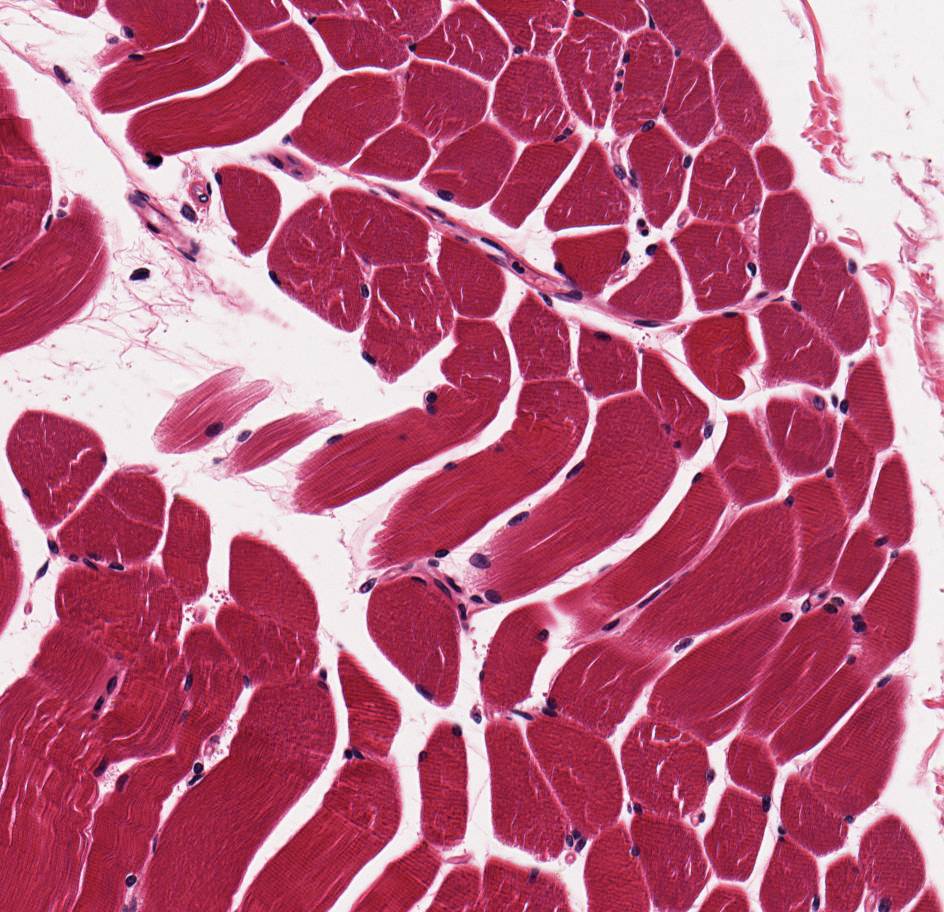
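Skeletal muscle, H&E section. Upper fibres are cut mostly transversely, and these cross-cut fibres show polygonal outlines; many in the lower centre are cut obliquely or lengthwise. Dark, flattened nuclei lie at fibre edges rather than centrally. A thin connective tissue strand with elongated nuclei runs diagonally across the upper half, between fascicles.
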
